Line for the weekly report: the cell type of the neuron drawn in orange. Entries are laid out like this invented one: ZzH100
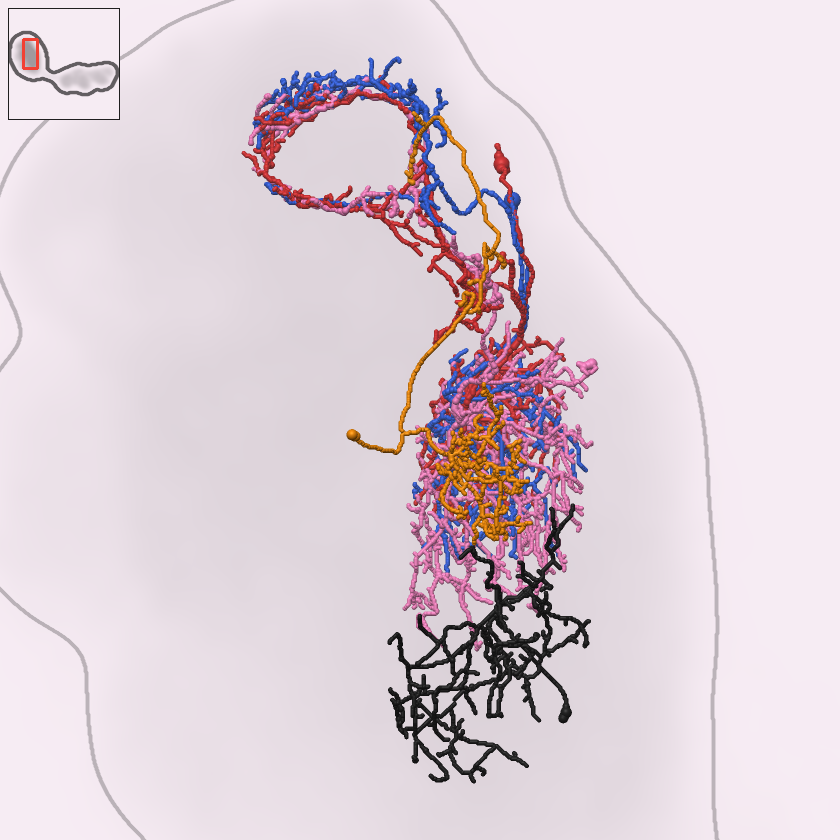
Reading: LoVP5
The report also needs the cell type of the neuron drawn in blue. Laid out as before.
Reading: LoVP51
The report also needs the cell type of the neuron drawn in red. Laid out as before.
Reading: LoVP70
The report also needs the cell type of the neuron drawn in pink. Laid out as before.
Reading: LoVP68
